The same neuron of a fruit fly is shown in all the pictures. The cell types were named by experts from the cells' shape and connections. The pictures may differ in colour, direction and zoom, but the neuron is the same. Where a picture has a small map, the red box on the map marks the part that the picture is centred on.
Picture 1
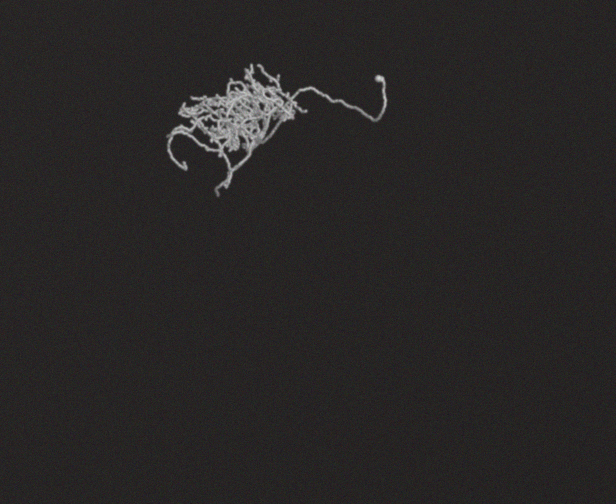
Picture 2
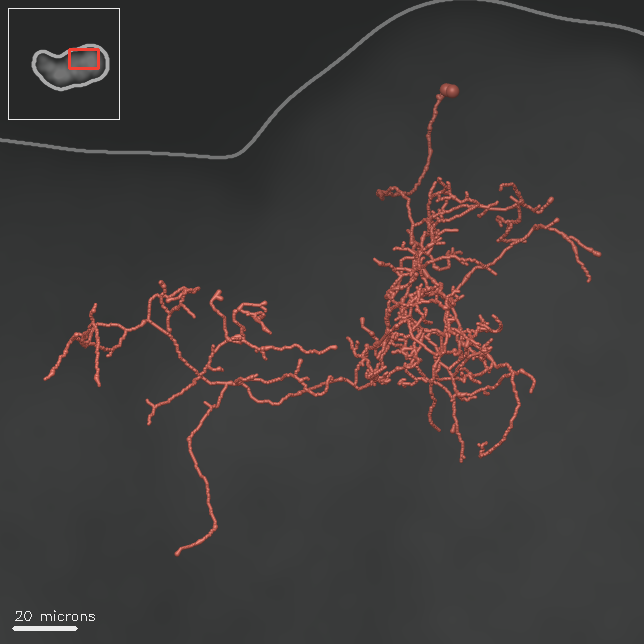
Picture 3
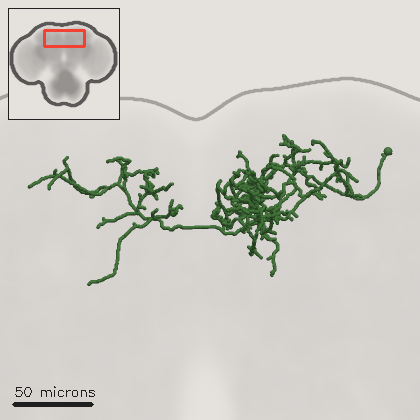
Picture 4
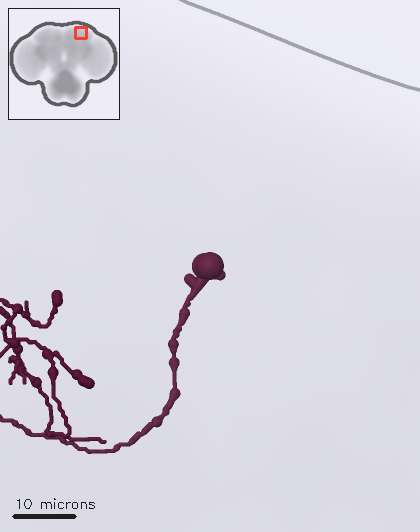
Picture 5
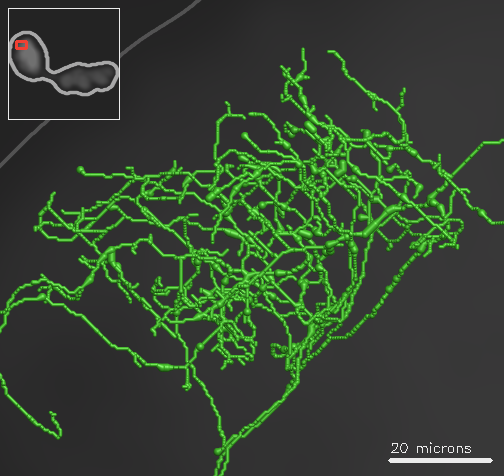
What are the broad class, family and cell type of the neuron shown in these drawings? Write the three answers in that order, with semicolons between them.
central-brain intrinsic neuron; hemilineage DL2_dorsal; SMP180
